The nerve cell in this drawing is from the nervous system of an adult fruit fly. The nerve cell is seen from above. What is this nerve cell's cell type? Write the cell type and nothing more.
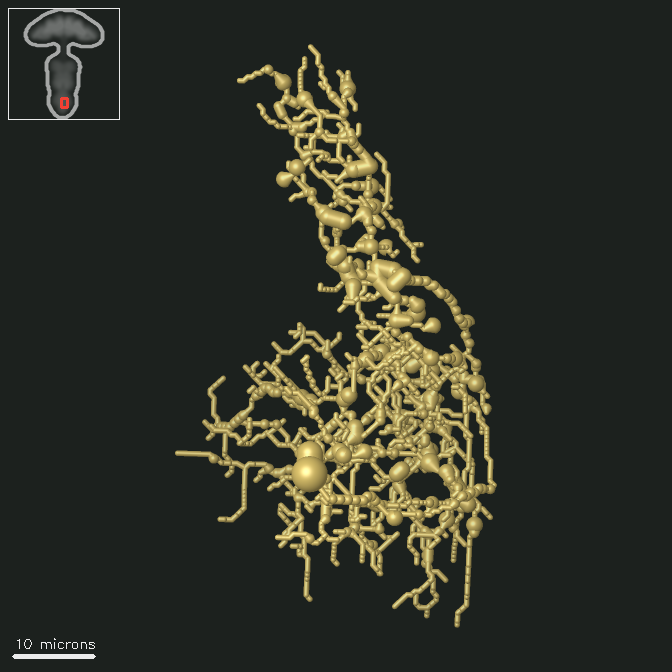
IN19A099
